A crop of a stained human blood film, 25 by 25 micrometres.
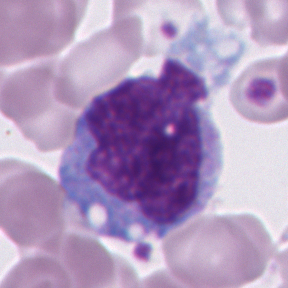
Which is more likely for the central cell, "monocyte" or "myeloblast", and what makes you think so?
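It's a monocyte. Look at the nucleus first: its outline is irregular, with a squarish lobe jutting up at the top, and it measures about 14 by 11 micrometres. The rim of cytoplasm is widest on the left and lower side and thin on the right. At the lower left, a few clear round vacuoles sit in that cytoplasm. From the top right of the cell, pale bluish ragged material extends outward.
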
